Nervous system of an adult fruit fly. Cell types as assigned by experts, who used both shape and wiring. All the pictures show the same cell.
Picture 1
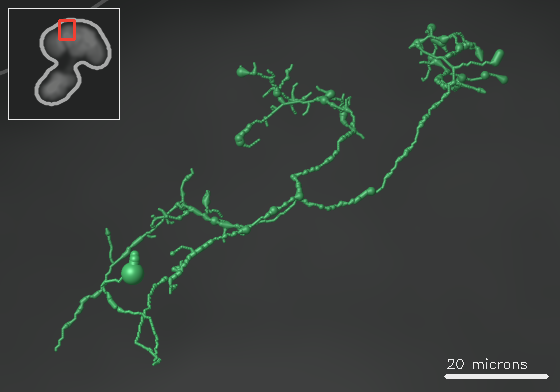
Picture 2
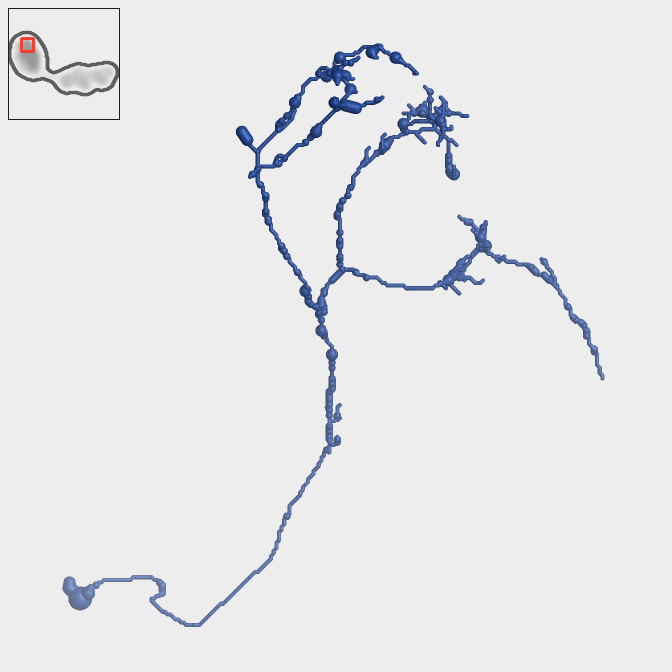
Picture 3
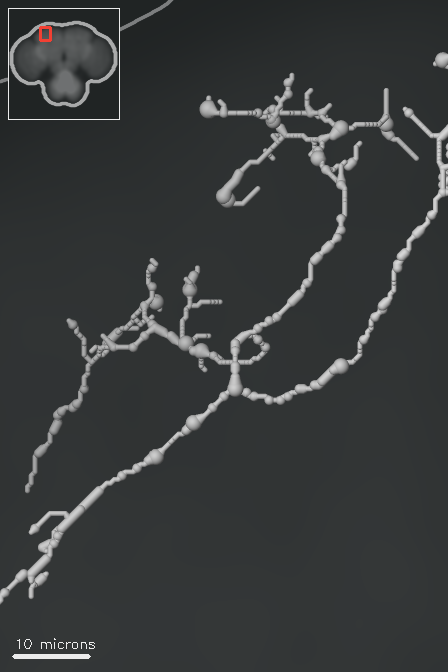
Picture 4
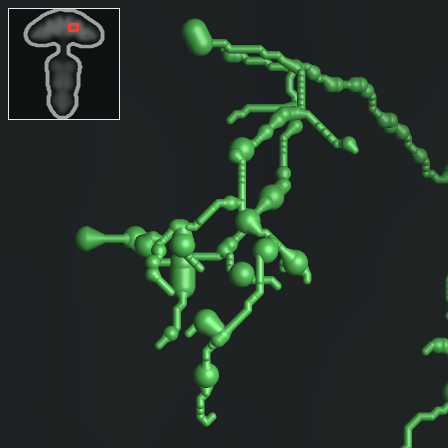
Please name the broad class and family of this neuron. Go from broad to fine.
central-brain intrinsic neuron; hemilineage SLPal3_and_SLPal4_dorsal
